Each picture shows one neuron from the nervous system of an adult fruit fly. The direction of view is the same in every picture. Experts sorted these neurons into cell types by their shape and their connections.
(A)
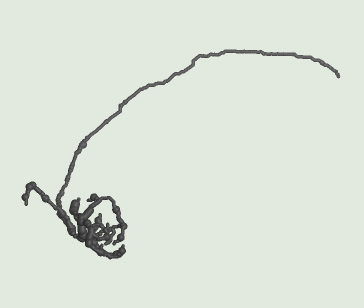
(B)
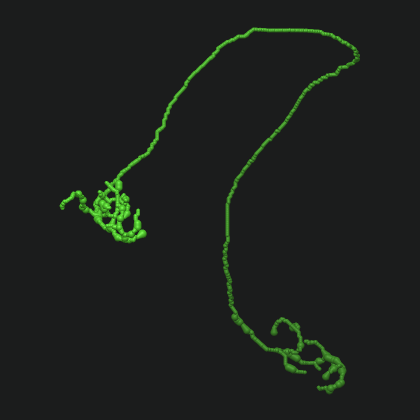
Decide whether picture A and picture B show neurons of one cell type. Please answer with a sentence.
They are of the same cell type.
